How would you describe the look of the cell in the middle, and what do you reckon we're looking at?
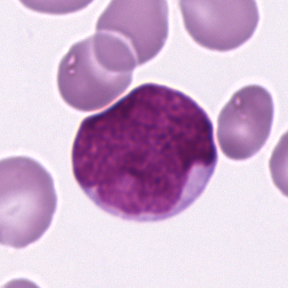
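Fine stippling marks the chromatin, which is not coarsely clumped. The cytoplasm is a thin rim, broadest at the lower right, and shows neither visible granules nor vacuoles. The cell in the middle is a myeloblast.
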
